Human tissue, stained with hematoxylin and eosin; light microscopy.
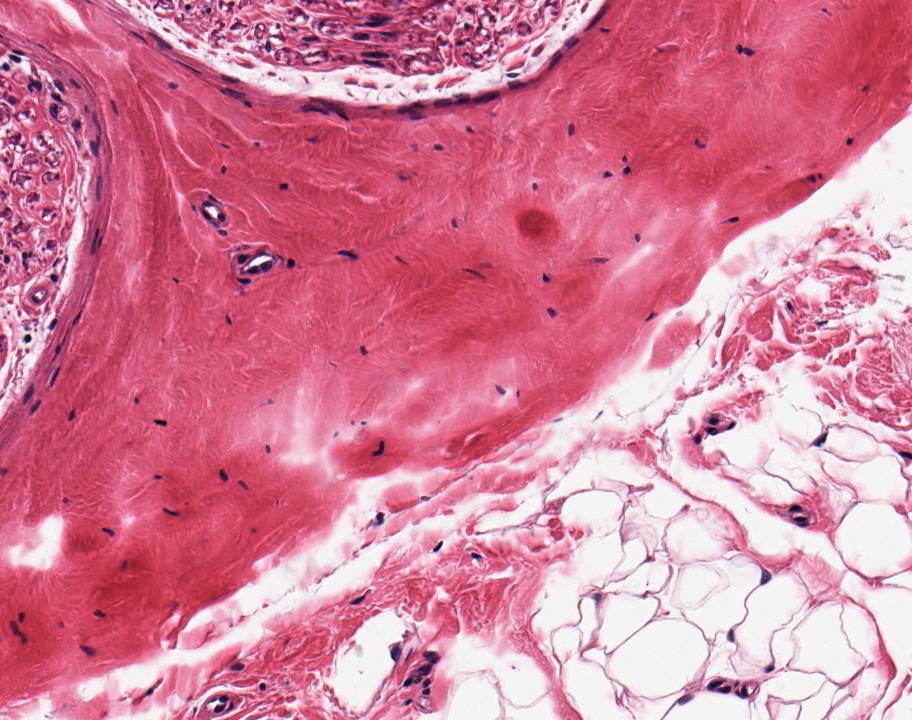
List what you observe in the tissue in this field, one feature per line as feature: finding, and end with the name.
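Band: broad, dense pink fibrous tissue, lower left to upper right
Fibres: closely packed, wavy, strongly eosinophilic collagen
Band nuclei: sparse, small, dark, elongated
Bundles: rounded, upper left and top edge
Sheath: thin, layered, flattened cells
Bundle contents: many small round profiles
Name: tibial nerve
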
